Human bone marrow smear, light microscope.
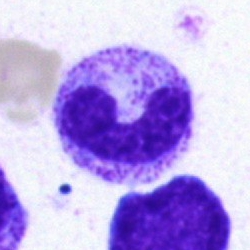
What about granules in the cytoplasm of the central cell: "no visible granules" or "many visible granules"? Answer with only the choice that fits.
Many visible granules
